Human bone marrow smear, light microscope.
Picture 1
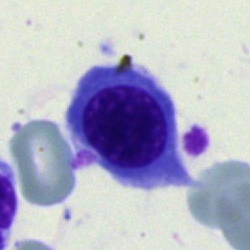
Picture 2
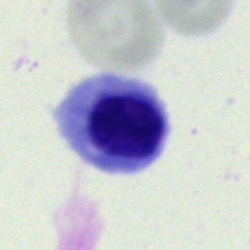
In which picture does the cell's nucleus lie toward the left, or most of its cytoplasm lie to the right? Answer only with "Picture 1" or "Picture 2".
Picture 1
